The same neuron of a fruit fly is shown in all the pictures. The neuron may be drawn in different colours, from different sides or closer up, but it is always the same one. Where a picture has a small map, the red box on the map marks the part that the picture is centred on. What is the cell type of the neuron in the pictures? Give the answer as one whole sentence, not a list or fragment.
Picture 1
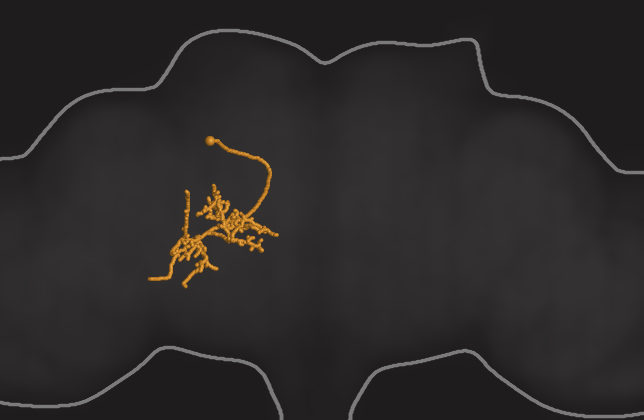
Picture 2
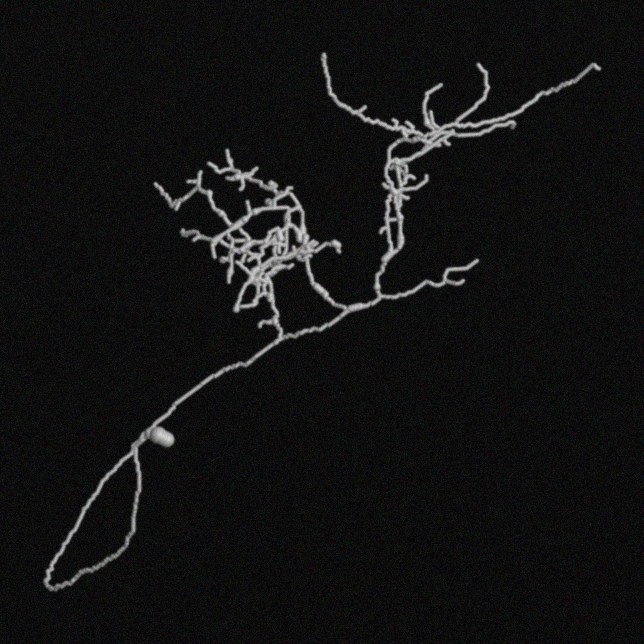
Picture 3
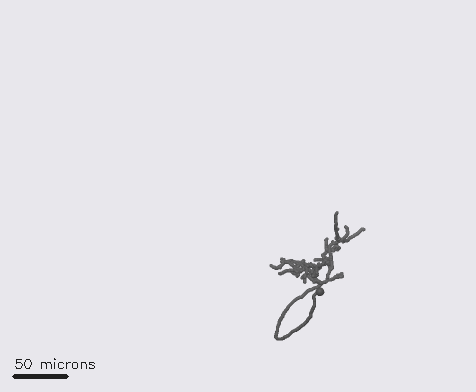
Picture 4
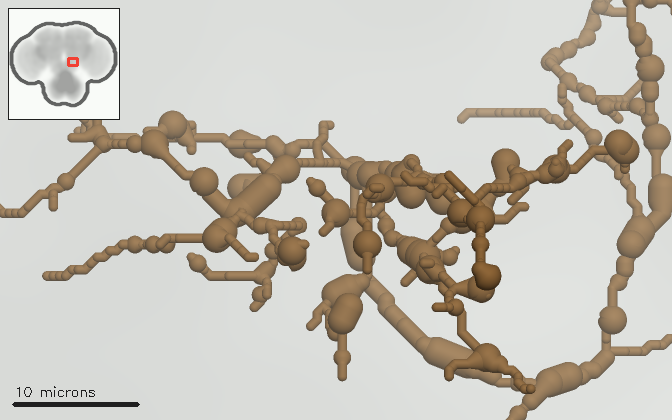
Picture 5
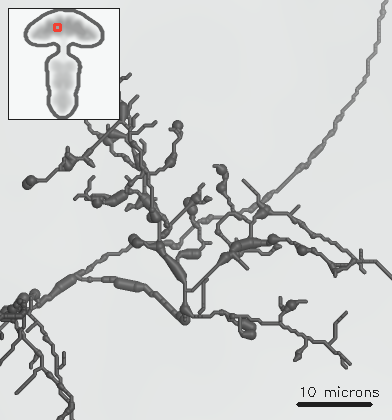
It is as CB0986 that this neuron is typed.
